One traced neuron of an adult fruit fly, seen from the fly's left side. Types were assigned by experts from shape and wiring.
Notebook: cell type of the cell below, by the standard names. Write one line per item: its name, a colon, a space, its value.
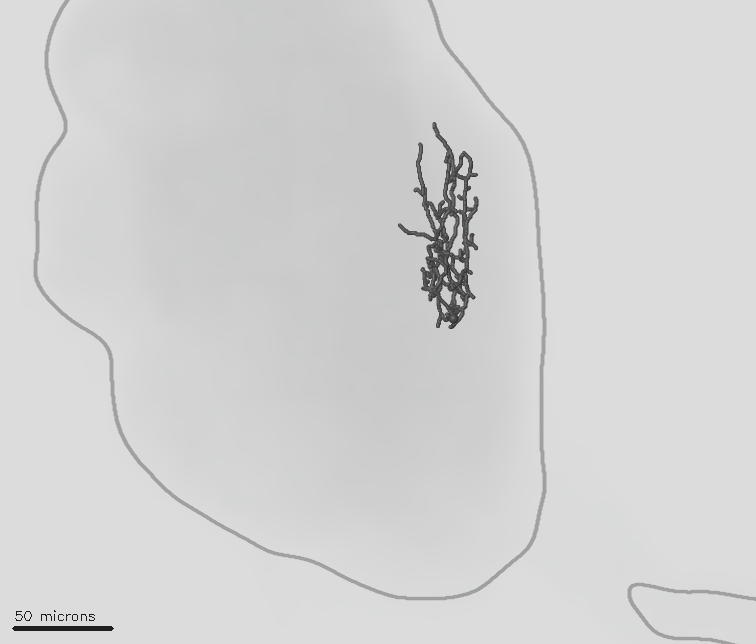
cell type: Li19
